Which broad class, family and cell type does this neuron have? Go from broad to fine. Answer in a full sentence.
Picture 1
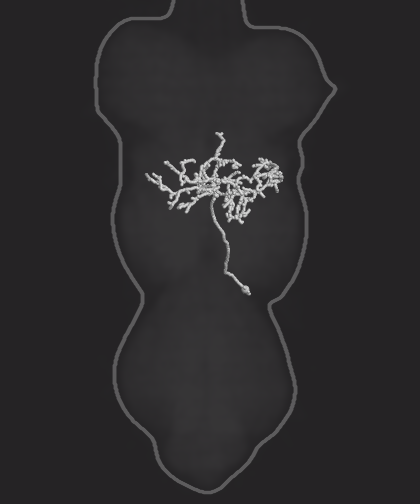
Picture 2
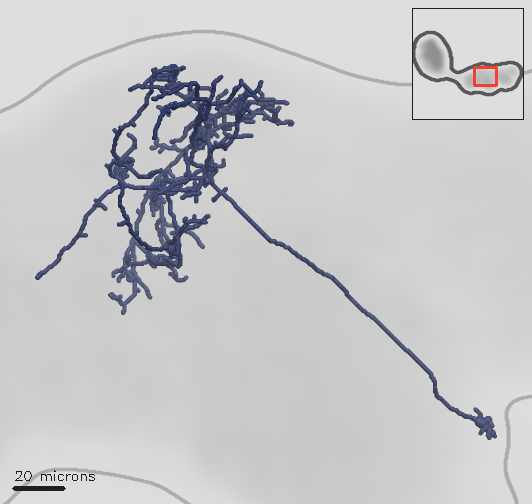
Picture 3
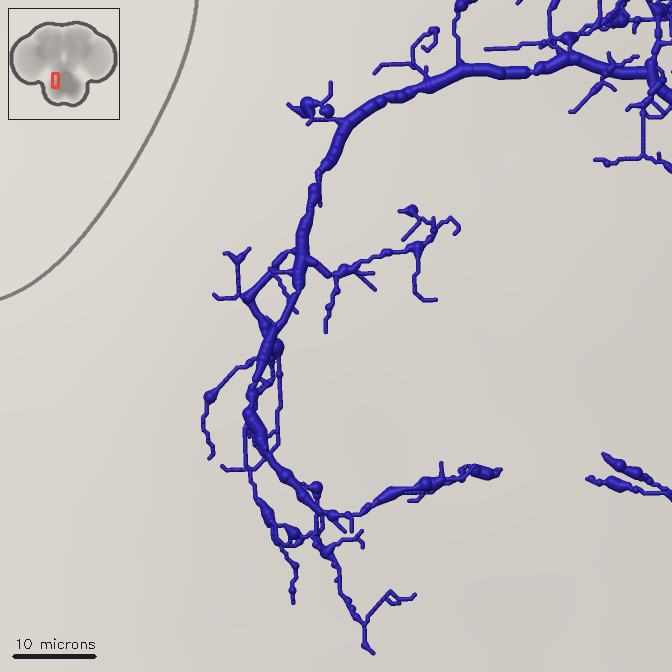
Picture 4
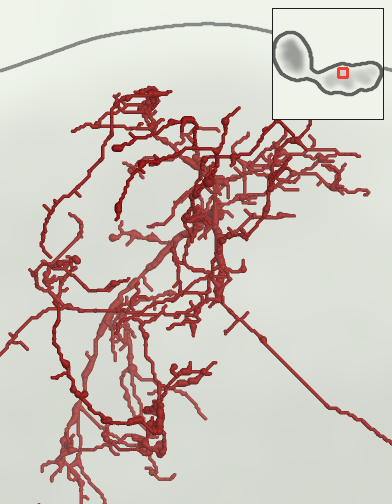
A nerve-cord intrinsic neuron of hemilineage 12A, type IN12A044.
